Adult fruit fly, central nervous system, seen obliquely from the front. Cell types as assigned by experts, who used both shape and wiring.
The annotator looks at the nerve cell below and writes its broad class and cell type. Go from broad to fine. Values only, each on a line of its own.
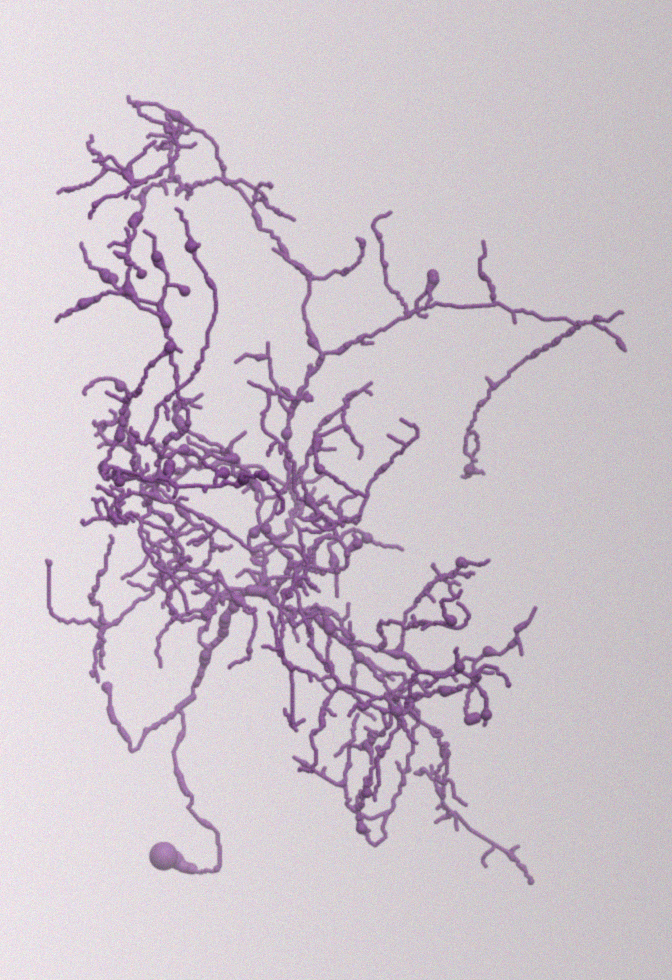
central-brain intrinsic neuron
CB3407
